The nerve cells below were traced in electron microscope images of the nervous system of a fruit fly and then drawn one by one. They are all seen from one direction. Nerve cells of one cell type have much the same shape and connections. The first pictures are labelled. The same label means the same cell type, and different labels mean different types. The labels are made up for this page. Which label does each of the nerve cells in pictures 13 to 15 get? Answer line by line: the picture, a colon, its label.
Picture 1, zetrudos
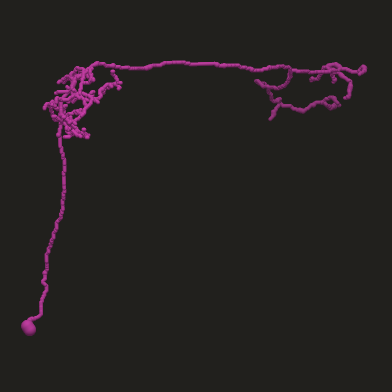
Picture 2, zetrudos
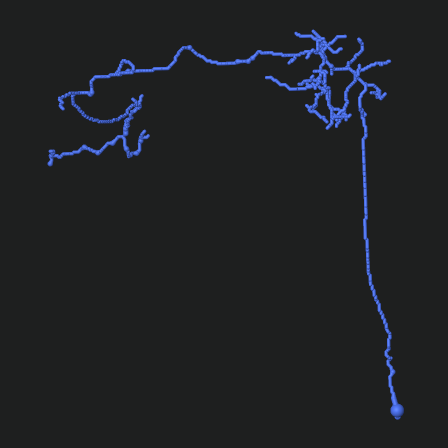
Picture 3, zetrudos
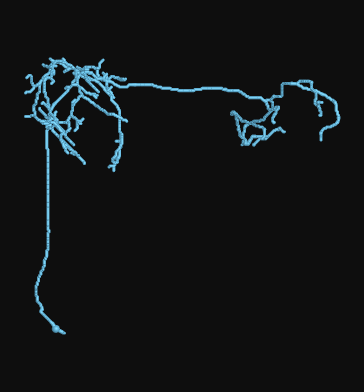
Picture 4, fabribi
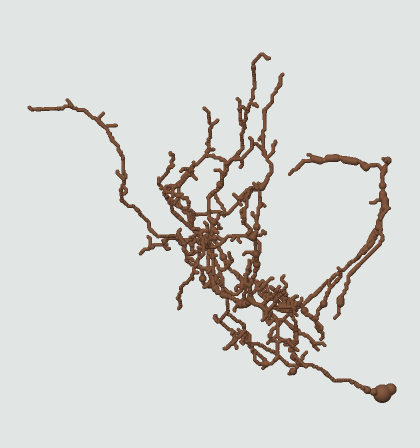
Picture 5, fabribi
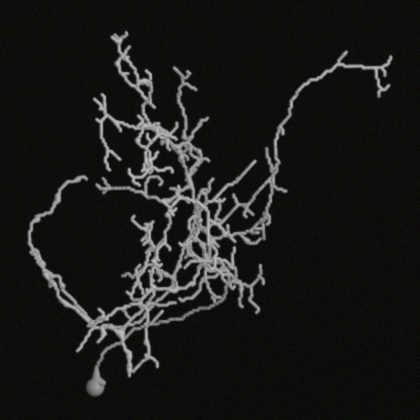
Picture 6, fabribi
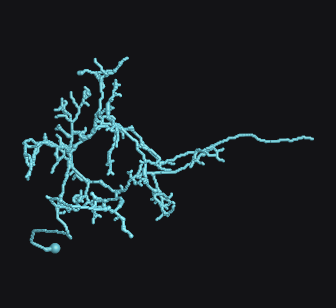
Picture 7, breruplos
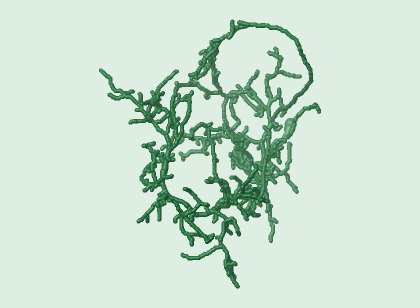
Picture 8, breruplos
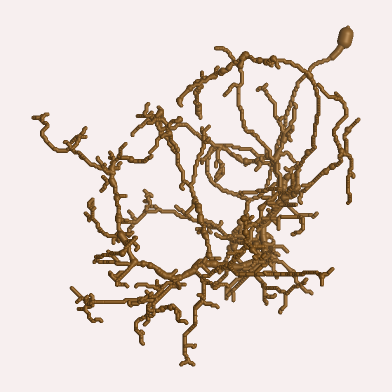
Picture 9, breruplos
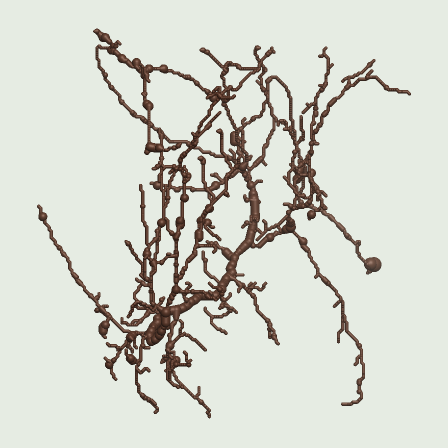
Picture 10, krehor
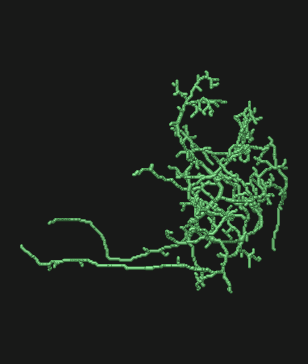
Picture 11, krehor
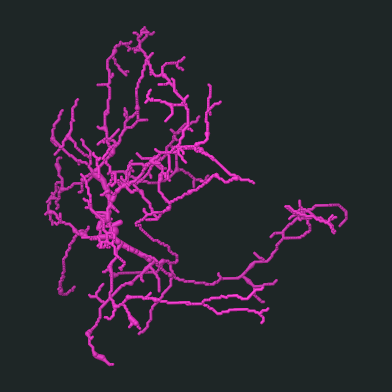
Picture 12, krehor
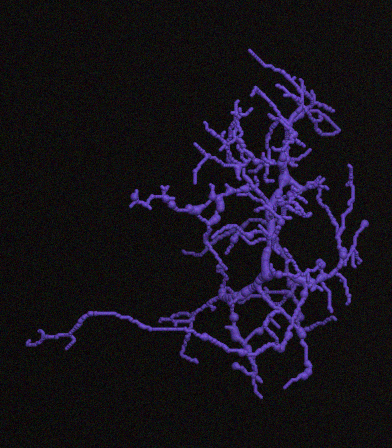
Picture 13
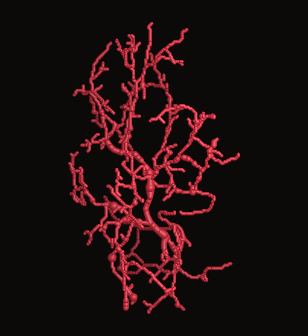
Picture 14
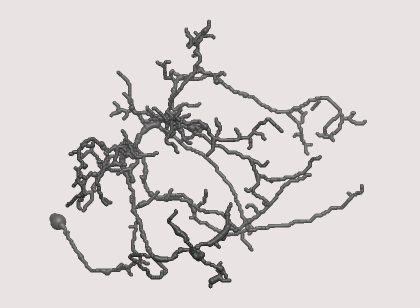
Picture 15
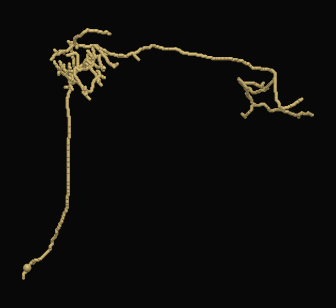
13: krehor
14: fabribi
15: zetrudos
